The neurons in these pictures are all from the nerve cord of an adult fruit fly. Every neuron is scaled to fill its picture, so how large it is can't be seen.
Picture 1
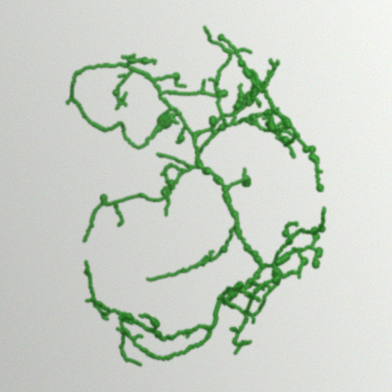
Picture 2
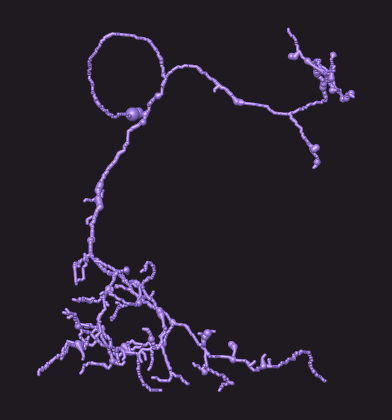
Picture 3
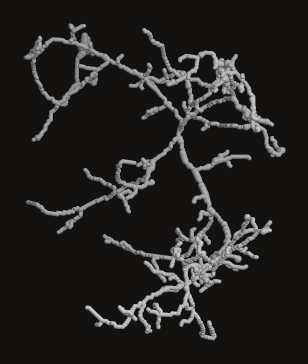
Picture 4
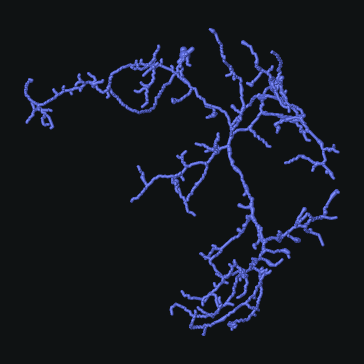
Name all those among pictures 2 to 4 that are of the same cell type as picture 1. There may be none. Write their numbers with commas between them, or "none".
3, 4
